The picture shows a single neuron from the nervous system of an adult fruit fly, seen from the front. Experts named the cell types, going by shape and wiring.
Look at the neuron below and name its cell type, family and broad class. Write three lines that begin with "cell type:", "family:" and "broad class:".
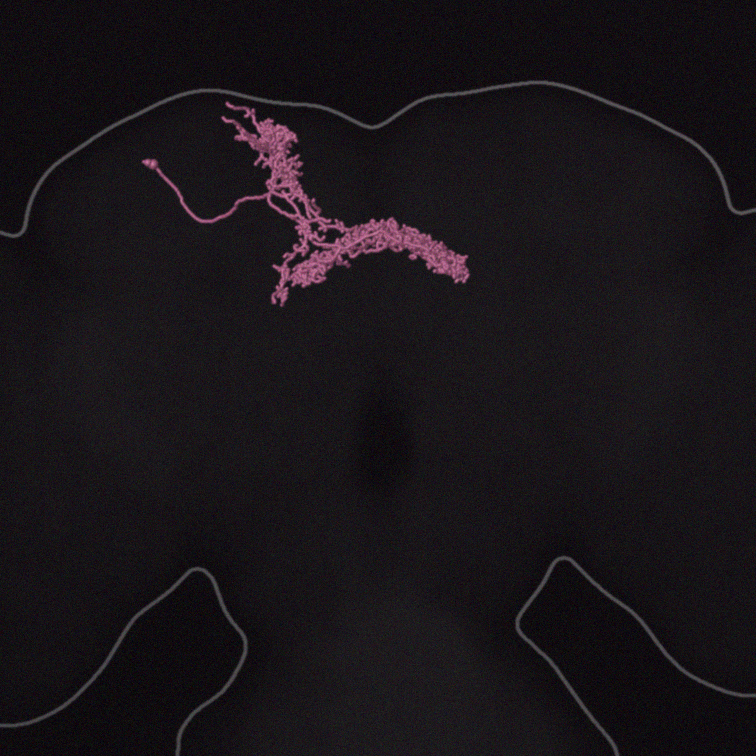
cell type: FB6H
family: hemilineage DL1_dorsal
broad class: central-brain intrinsic neuron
